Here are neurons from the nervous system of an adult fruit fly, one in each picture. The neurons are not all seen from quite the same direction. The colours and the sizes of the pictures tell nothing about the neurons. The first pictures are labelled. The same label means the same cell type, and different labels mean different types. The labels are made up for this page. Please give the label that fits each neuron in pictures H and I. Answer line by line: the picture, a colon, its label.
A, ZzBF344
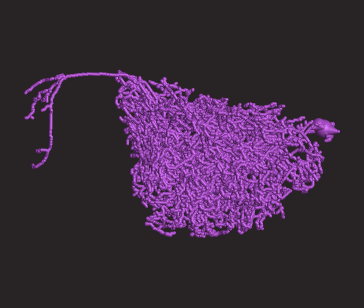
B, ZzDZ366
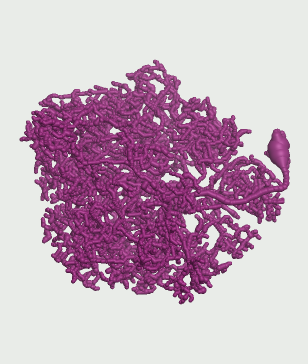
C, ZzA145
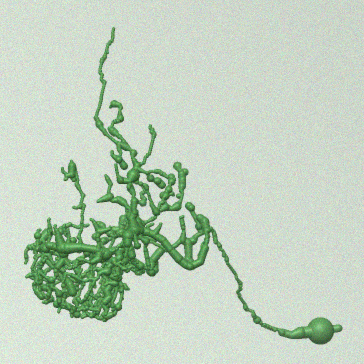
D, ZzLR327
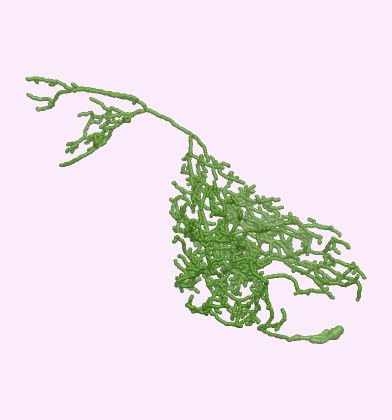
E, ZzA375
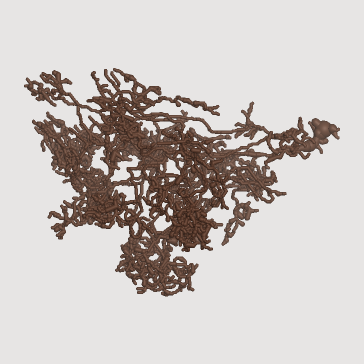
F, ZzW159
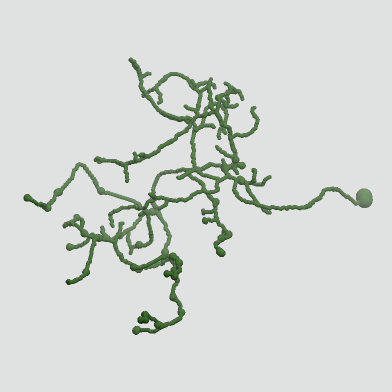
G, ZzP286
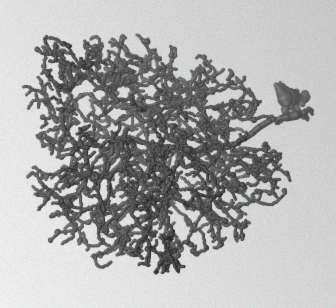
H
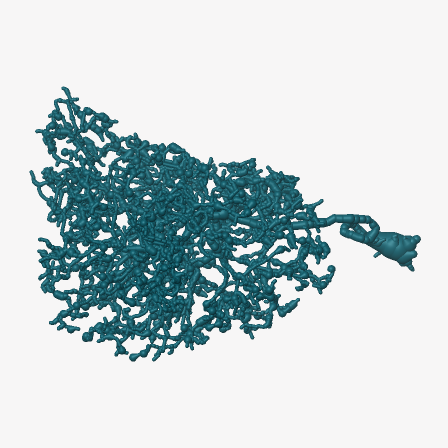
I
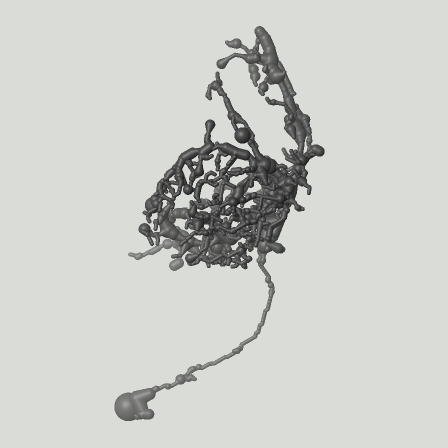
H: ZzP286
I: ZzA145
